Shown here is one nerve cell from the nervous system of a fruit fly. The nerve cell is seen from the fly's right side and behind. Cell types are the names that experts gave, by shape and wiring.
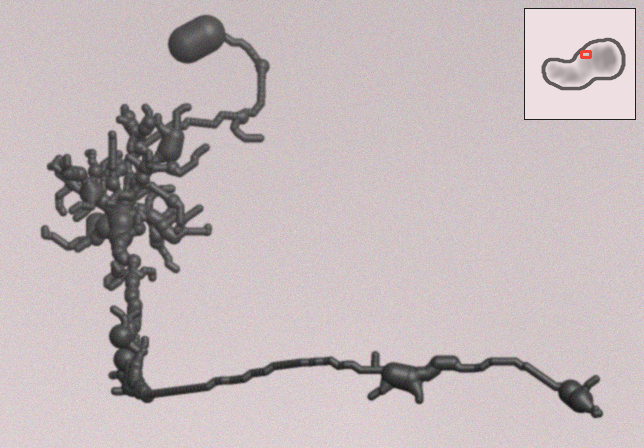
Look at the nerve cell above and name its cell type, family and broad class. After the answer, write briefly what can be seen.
Its cell type is Tm4. The family is Tm. This is an optic-lobe intrinsic neuron. The picture shows dozens of branch ends. As drawn here it is wider than it is tall.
